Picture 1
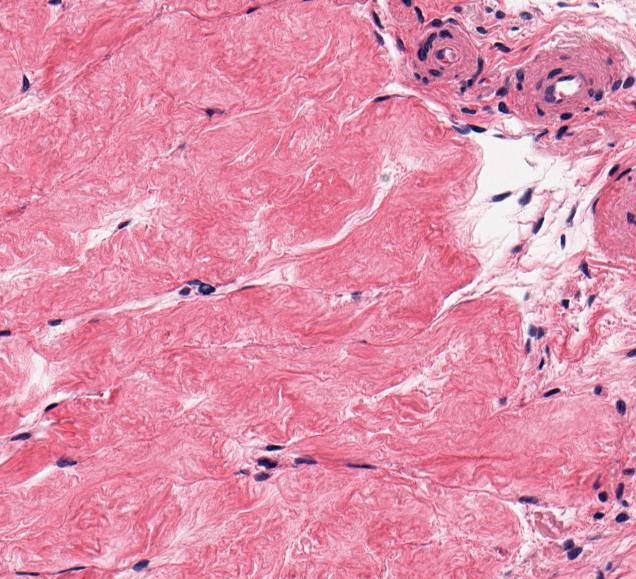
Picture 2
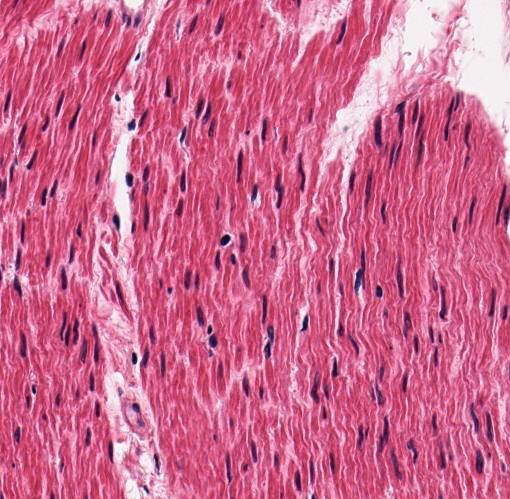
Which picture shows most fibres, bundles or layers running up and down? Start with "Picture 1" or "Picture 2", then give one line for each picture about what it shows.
Picture 2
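Picture 1: Narrow pale clefts between the collagen bundles run roughly horizontally across the field.
Picture 2: The field is filled with closely packed fibres running roughly from top to bottom.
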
